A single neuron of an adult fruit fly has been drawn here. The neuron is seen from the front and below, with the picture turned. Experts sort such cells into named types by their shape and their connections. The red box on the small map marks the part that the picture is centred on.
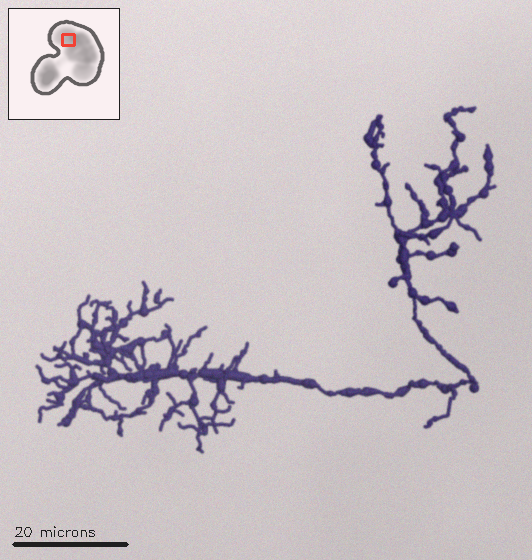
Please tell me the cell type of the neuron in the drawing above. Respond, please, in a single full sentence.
The cell type of the neuron here is LC17.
